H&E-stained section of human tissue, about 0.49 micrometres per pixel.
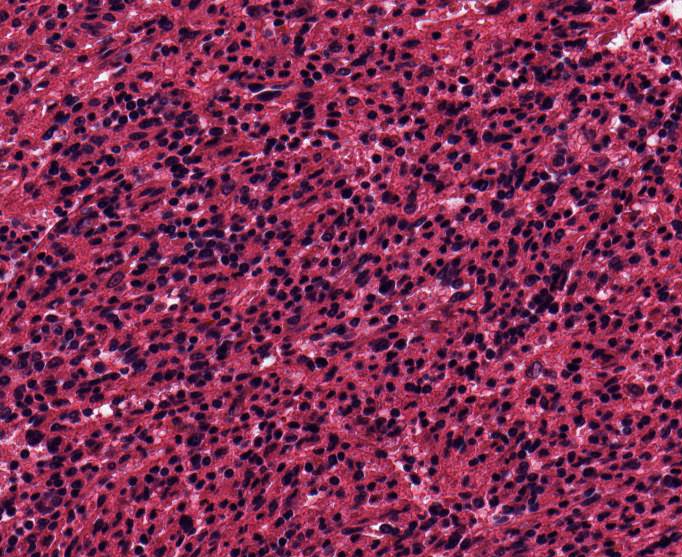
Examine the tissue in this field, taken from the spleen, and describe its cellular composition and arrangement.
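Scanning across, I see one diffuse solid sheet of cells filling the whole field, with no lobules or compartments. The nuclei are crowded closely together, and there is very little stroma between them. Cell borders are indistinct, and the cells sit in a pink fibrillary background. In places, elongated cells lie in short, loosely aligned streaming bundles.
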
